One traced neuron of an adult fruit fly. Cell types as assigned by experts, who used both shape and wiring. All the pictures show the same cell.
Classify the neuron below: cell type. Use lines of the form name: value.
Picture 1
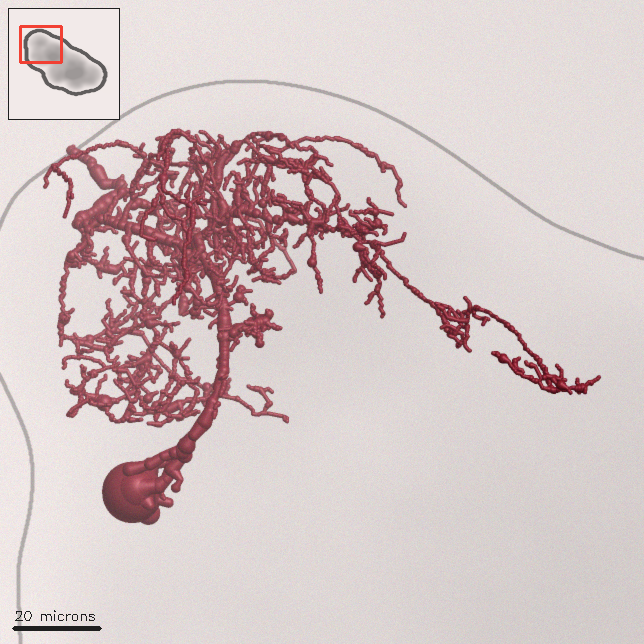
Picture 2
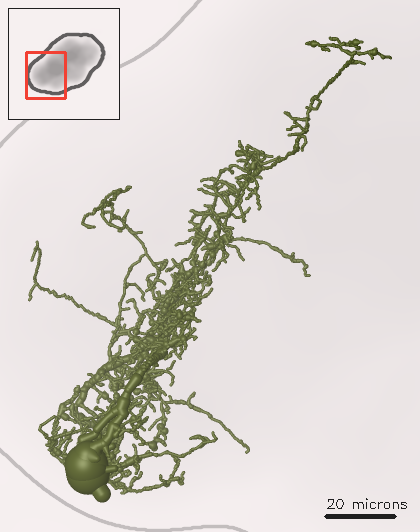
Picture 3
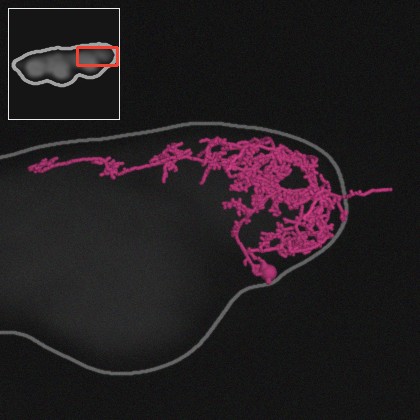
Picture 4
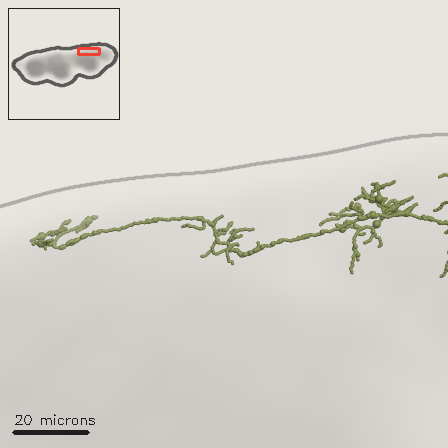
cell type: MNad23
